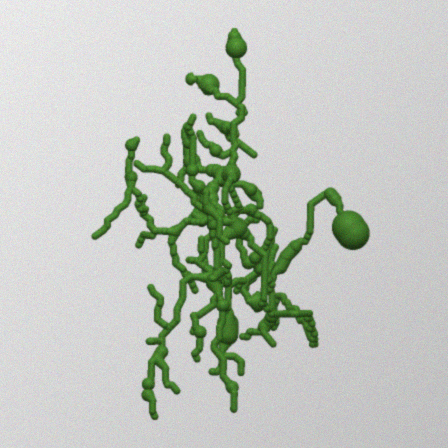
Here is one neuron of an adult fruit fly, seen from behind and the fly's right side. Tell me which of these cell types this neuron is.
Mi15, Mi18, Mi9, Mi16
Mi16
